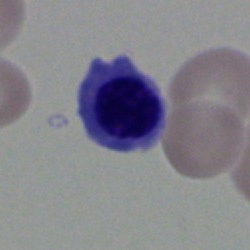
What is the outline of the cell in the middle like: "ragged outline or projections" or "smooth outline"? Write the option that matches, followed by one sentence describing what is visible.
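Ragged outline or projections. The upper edge of the cell bears two small blunt bumps.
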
